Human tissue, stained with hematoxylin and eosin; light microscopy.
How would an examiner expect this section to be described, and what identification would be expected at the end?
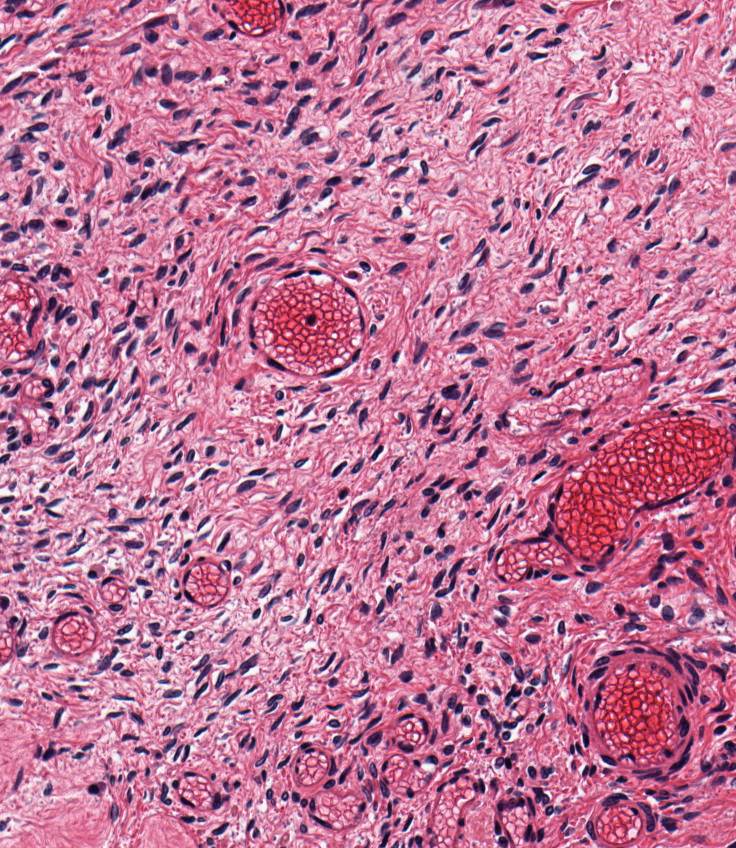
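Spindle-shaped cells take up the whole field here, and there's no epithelium at all. Their nuclei are dark, oval to spindle-shaped, and fairly even in size. They lie loosely, running in varying directions, not lined up in long parallel fascicles. Up in the upper centre they wrap concentrically around a round vessel. This section is ovary.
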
